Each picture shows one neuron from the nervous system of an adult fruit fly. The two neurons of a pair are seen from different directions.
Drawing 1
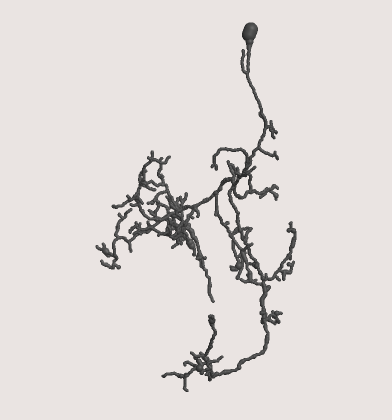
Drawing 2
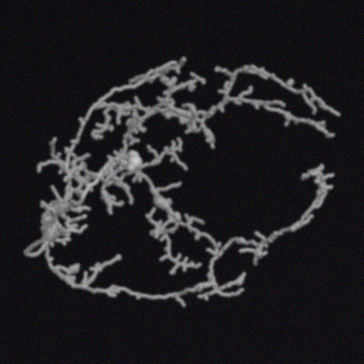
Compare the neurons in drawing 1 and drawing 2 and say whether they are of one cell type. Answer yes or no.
no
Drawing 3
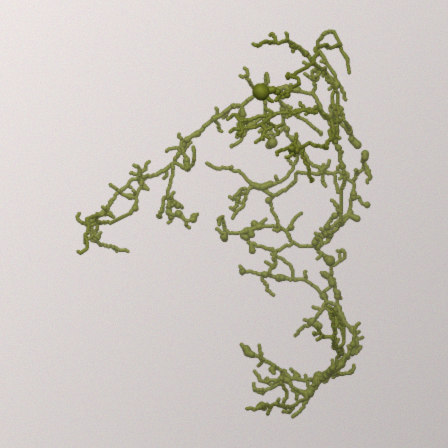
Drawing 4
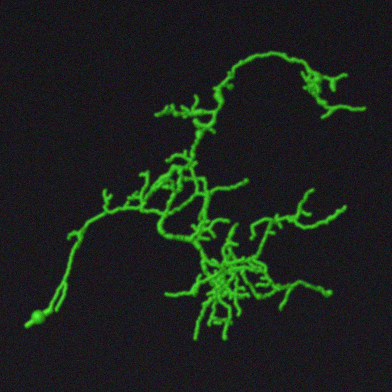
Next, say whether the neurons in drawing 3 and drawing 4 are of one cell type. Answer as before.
no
